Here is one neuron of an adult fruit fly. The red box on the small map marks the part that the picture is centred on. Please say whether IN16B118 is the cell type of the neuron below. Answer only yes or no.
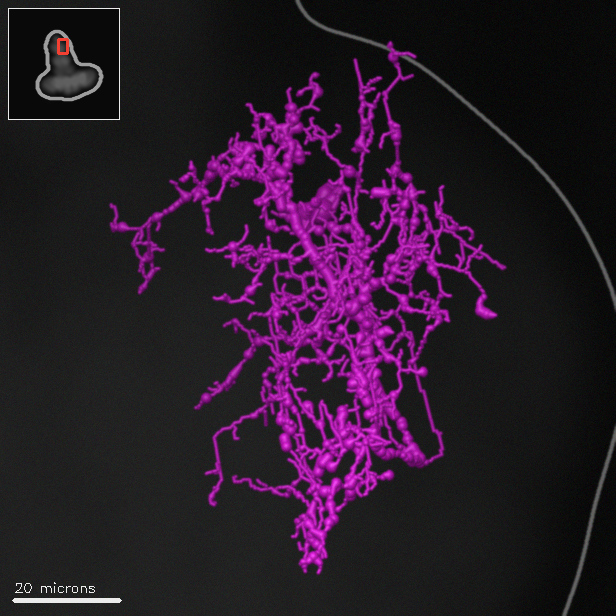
no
